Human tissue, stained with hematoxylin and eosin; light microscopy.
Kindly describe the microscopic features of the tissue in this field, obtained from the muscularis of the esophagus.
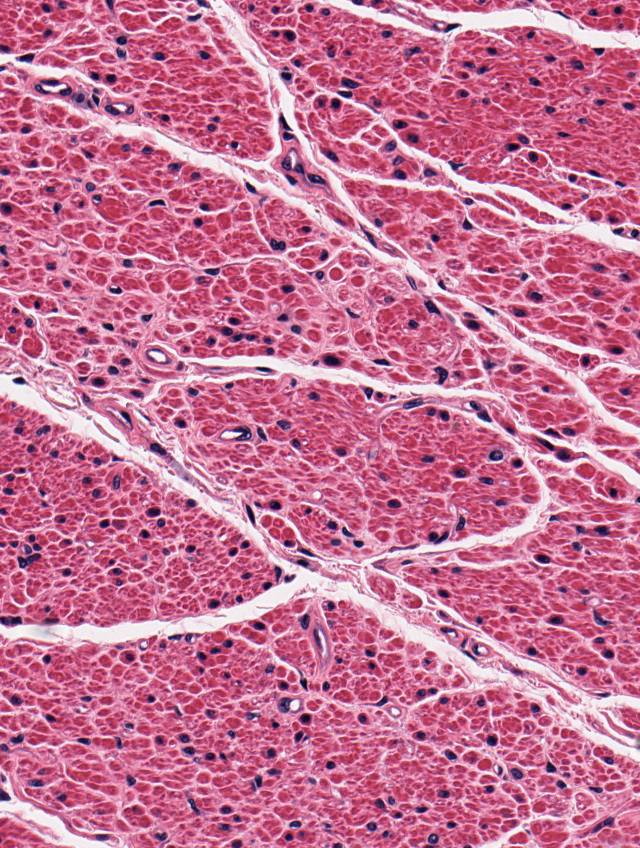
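It's all bundles of muscle fibres cut across, the bundle boundaries running diagonally from upper left to lower right. The fibres show as closely packed polygonal to rounded profiles, not long strands. Those empty white clefts along the septa between bundles are a separation artefact from processing. No fat cells and no epithelium anywhere.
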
